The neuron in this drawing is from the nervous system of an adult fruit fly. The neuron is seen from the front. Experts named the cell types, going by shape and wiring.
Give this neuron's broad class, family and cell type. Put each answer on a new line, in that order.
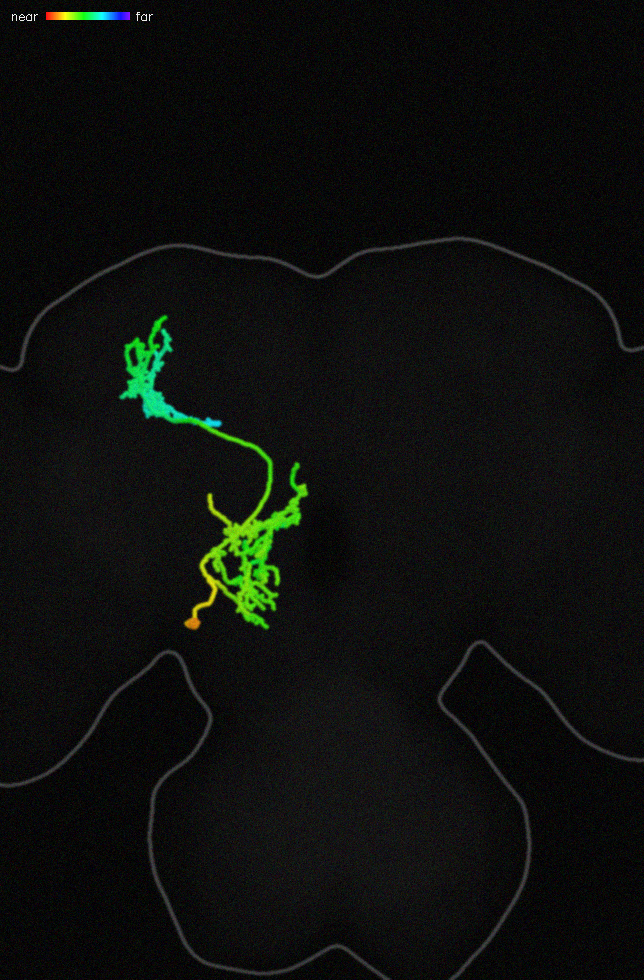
central-brain intrinsic neuron
hemilineage ALv1
AVLP446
